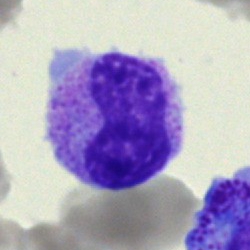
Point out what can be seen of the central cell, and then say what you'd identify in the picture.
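You'll see a roughly round outline. The nucleus lies toward the right side of the cell and has a notch on its left, which gives it a kidney shape. No nucleolus is clearly visible. It's a band neutrophil.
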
